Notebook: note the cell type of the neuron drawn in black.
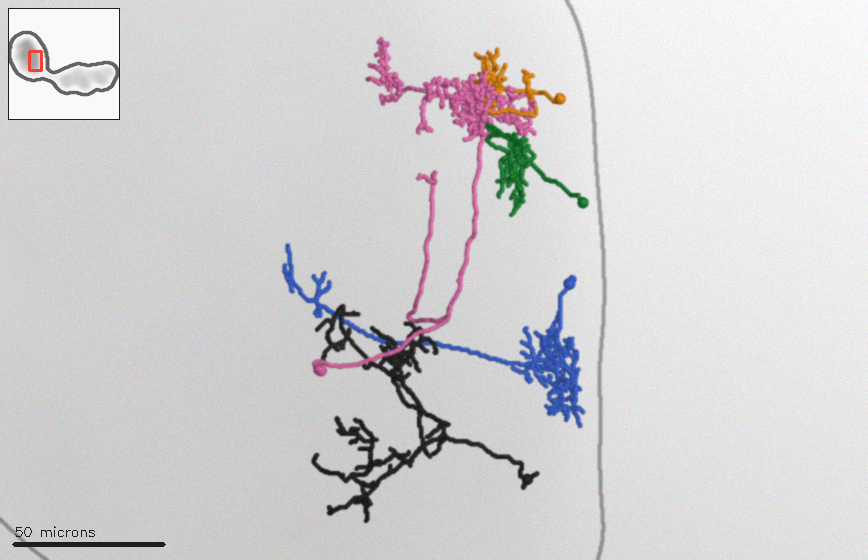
Y14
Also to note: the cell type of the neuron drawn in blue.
Y3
